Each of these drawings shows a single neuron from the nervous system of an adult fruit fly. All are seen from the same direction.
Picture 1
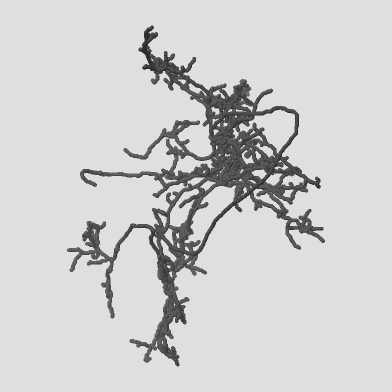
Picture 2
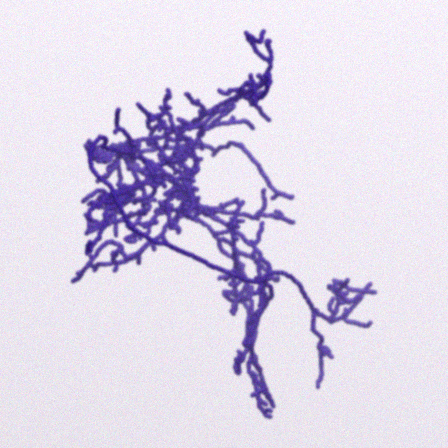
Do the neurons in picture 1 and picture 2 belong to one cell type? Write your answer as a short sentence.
They are of the same cell type.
